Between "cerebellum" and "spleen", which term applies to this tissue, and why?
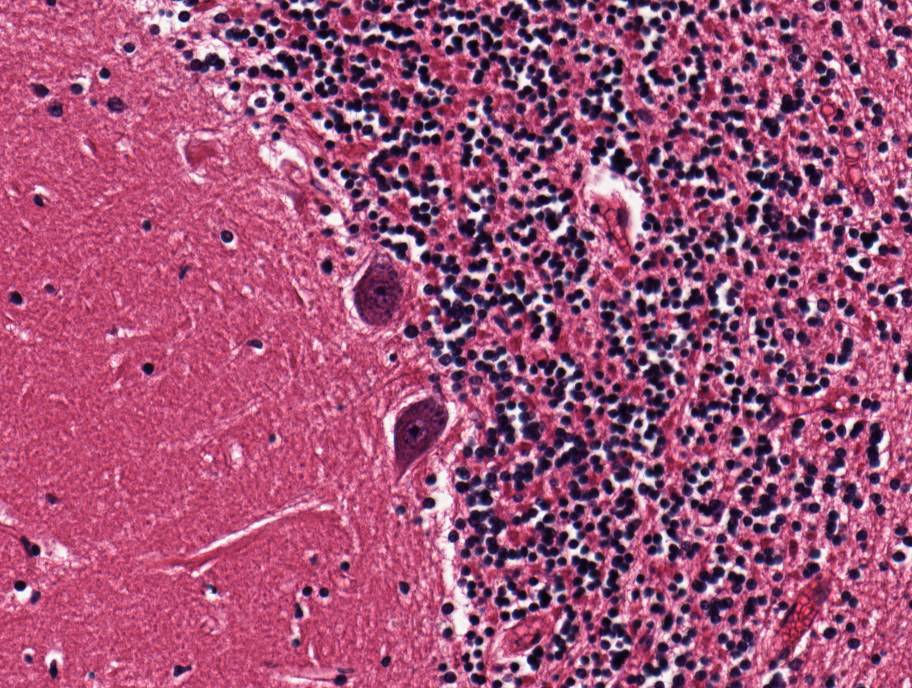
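Cerebellum, not spleen. Item one: two large Purkinje cells lie one above the other along the border between the zones, and these settle it. Item two: each has a round nucleus with a dark, prominent nucleolus. Item three: their abundant cytoplasm stains darker purple than the pink tissue around them. Item four: the left part of the field is a pink, finely fibrillar zone with only scattered small nuclei.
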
